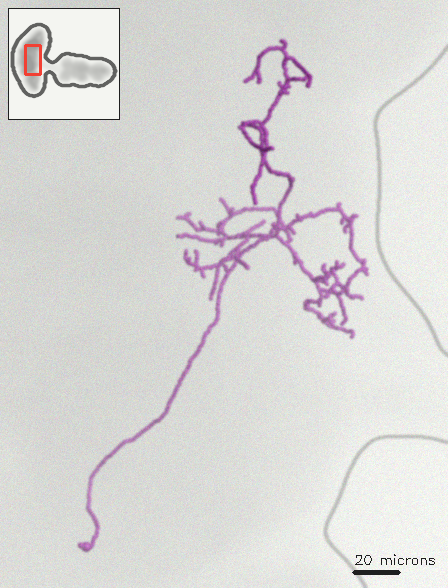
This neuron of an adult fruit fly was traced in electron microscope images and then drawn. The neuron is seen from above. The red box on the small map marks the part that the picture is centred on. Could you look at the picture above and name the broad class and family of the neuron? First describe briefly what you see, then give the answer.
The cell body can be seen at the lower left of the picture. From top to bottom in the picture it spans about 250 microns. The picture shows dozens of branch ends. It is a central-brain intrinsic neuron. The family is hemilineage MX7.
